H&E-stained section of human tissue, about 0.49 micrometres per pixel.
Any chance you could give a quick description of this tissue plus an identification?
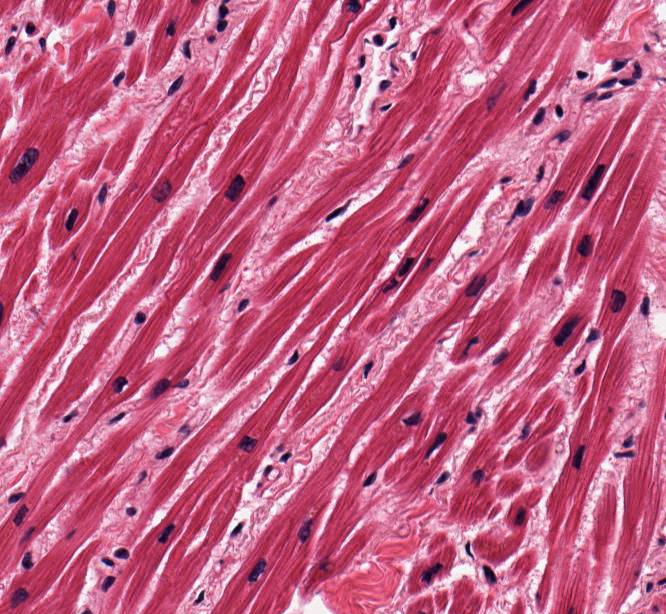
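Fibres branch and join neighbours, not separate unbranched cylinders. Nuclei single, central. Cytoplasm deep pink, finely fibrillar lengthwise. Pale pink wavy collagen between fibres, forming broader bands through mid-field. Tissue: atrial appendage of the heart.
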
